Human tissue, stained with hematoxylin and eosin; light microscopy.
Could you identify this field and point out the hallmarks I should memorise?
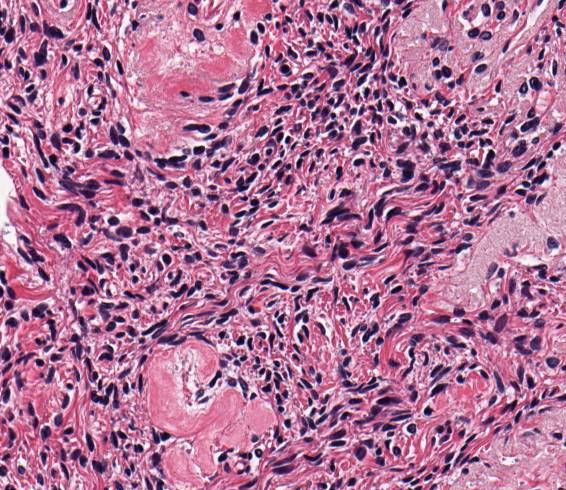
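The predominant tissue is ovarian cortex. Thin wavy strands of pink collagen run between spindle cells whose dark, elongated nuclei are often tapered or wavy.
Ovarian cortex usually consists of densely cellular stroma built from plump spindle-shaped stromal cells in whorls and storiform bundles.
Cytoplasm is scant, ill-defined and pink, without clear cell borders; no epithelium or glands are present.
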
